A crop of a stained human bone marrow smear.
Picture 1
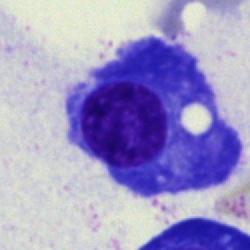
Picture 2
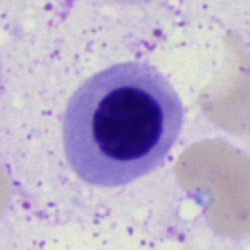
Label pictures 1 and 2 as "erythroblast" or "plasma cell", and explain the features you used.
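The plasma cell is the cell in picture 1; the erythroblast is the cell in picture 2. Their outlines differ: the plasma cell's is irregular, with small bumps along its upper border, while the erythroblast's is round and smooth. The plasma cell has abundant, deep blue cytoplasm, whereas the erythroblast has a moderate rim of pale lilac-blue cytoplasm.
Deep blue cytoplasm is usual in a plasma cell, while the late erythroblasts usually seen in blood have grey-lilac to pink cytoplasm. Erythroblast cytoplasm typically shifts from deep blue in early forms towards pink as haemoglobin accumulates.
In the plasma cell a single round clear vacuole lies in the cytoplasm to the right of the nucleus; the erythroblast's cytoplasm contains no vacuoles. Neither cell shows distinct granules. The plasma cell's chromatin is deep purple with a few darker patches, whereas the erythroblast's is dense and dark purple throughout the nucleus.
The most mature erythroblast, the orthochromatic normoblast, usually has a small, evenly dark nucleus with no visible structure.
The erythroblast's nucleus sits slightly off-centre toward the upper right, leaving a wider rim of cytoplasm on the lower left.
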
